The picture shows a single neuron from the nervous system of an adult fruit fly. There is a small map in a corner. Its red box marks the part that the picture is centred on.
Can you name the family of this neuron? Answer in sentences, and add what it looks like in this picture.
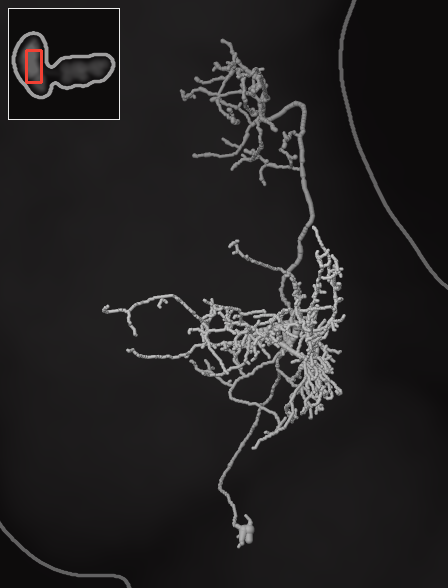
Its family is hemilineage LB7. Its broad class is central-brain intrinsic neuron. It is in the brain and does not reach the nerve cord. Its cell body lies at the bottom of the picture. The picture shows dozens of branch ends.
